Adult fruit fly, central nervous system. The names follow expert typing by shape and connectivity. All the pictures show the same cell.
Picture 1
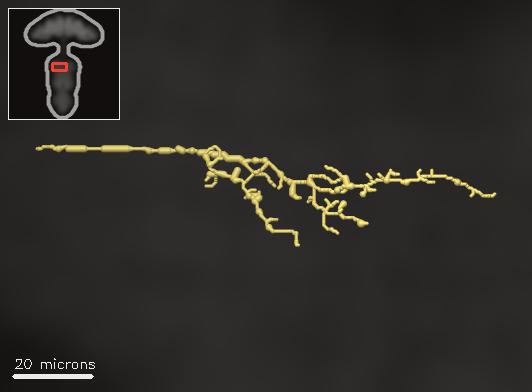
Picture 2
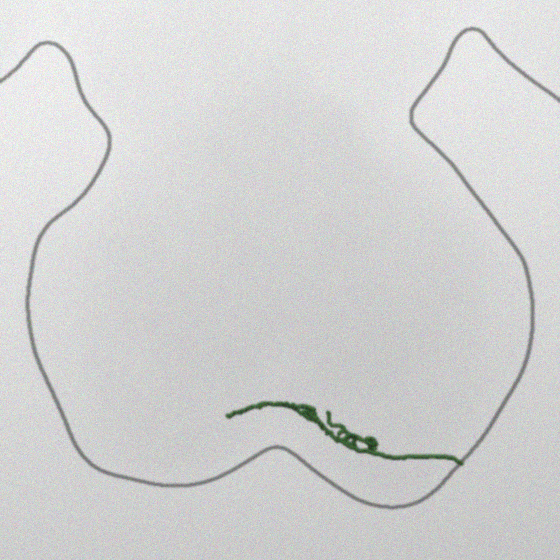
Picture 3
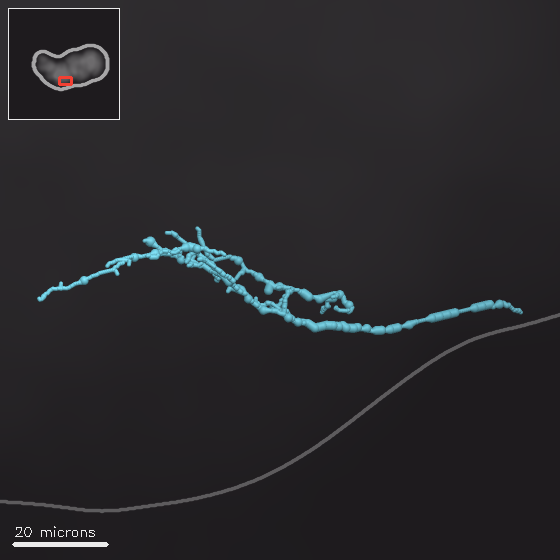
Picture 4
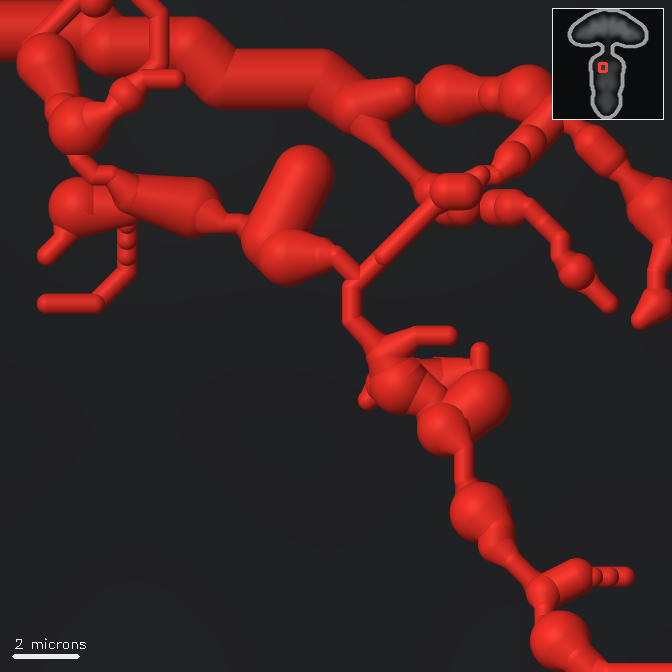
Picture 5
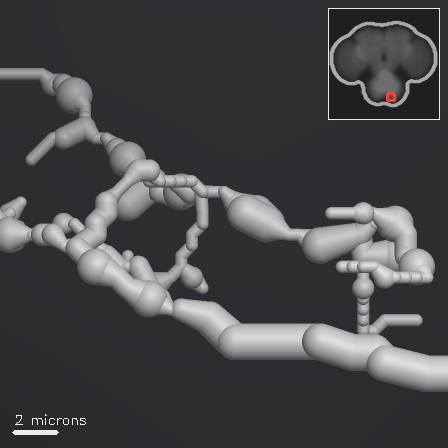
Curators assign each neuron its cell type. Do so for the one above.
LgLG8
